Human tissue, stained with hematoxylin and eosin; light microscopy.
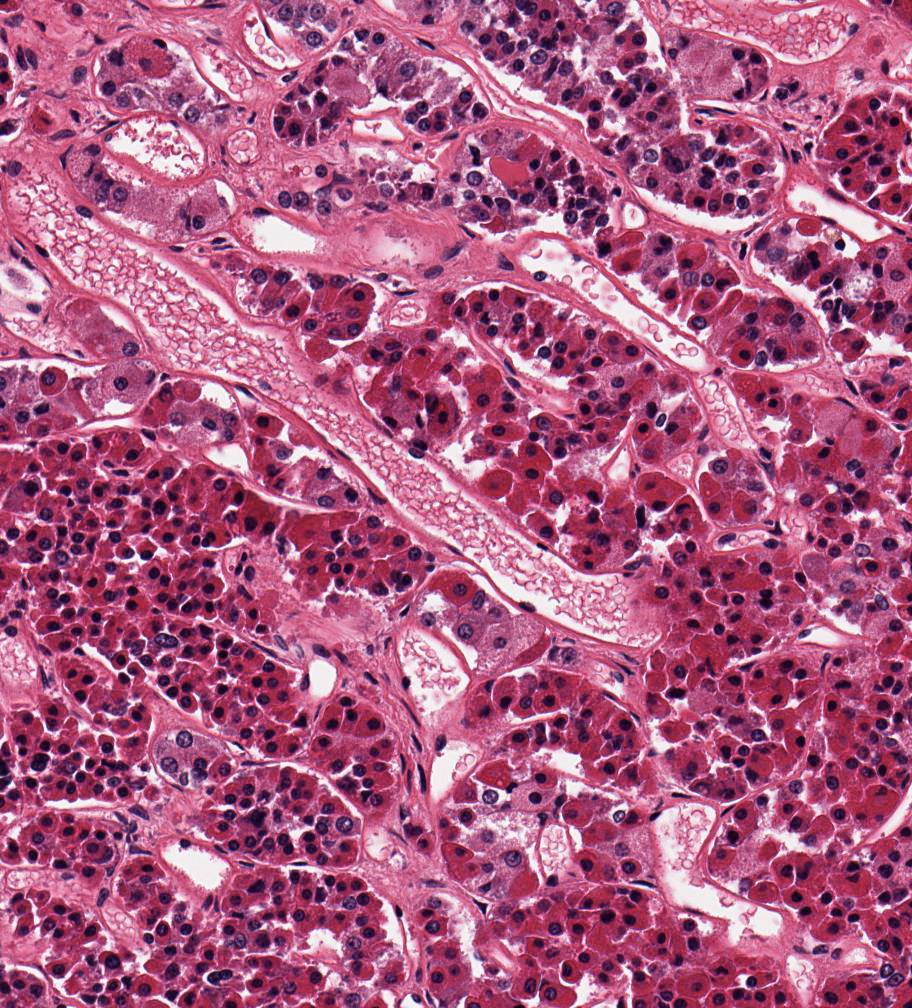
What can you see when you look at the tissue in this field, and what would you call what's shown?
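First, arrangement: rounded nests and short cords of cells across the field, parted by thin connective tissue strands and small vessels. Second, the nests are solid, with no central gland lumen. Third, many cells have intensely red, eosinophilic cytoplasm. Fourth, the stroma is scant: thin pink collagen strands with a few flattened nuclei. This is pituitary.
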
